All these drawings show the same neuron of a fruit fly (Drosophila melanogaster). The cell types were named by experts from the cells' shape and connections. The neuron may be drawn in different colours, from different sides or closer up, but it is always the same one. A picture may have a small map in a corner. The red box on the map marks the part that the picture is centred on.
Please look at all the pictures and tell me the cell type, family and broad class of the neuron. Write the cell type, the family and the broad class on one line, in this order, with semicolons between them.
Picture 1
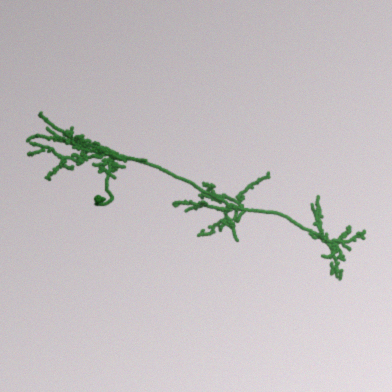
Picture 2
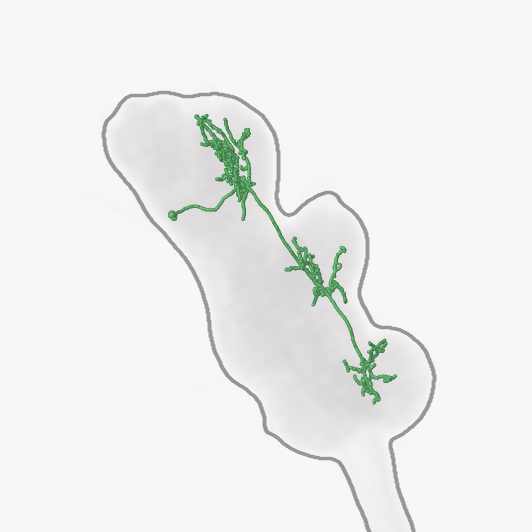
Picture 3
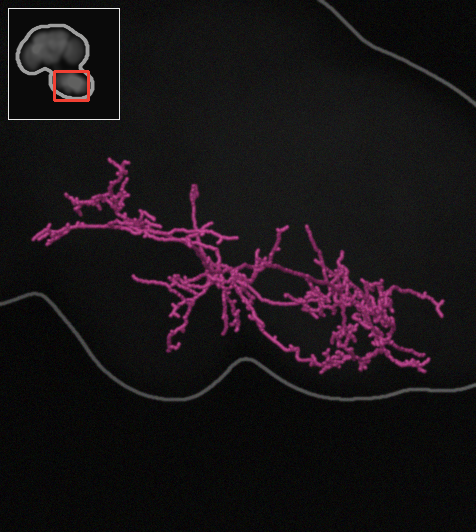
IN09B018; hemilineage 09B; nerve-cord intrinsic neuron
